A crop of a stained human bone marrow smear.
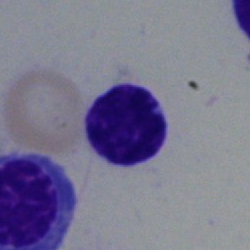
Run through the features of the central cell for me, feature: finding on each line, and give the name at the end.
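Chromatin: dense, dark purple, coarsely clumped
Nucleoli: none visible
Cytoplasm: almost none around the nucleus
Outline: round and smooth
Cell: lymphocyte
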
